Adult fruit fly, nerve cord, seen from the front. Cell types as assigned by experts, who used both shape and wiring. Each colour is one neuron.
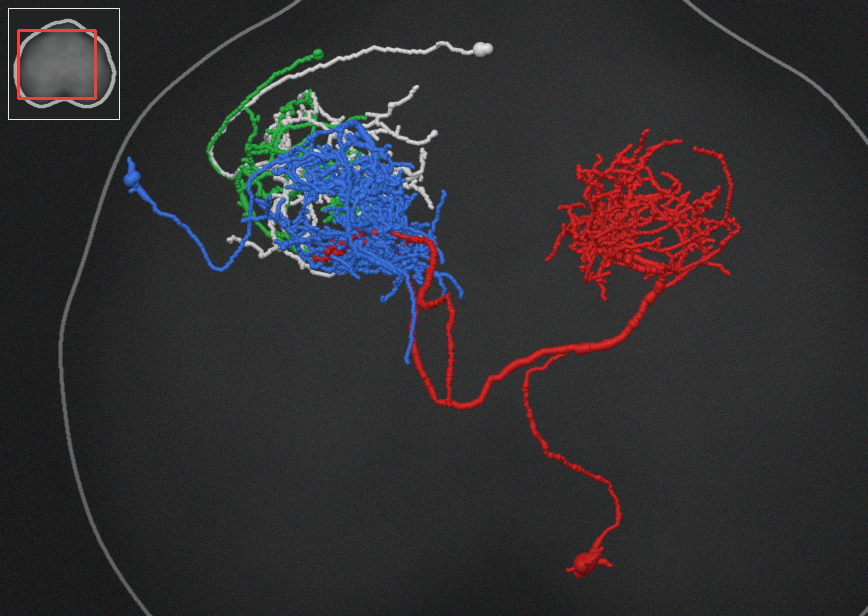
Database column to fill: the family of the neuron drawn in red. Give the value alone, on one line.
hemilineage 10B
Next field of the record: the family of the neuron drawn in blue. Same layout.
hemilineage 11B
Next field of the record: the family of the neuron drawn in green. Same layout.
hemilineage 11B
